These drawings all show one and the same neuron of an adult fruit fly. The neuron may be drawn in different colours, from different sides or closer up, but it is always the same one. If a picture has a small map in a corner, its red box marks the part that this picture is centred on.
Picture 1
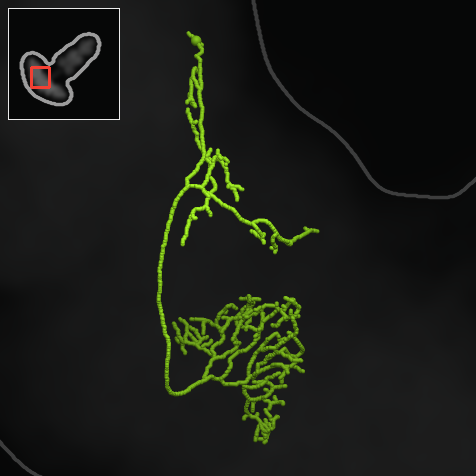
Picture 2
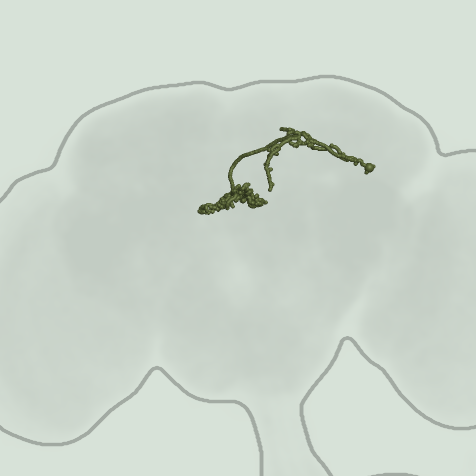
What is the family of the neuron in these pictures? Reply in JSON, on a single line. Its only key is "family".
{"family": "hemilineage DL1_dorsal"}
